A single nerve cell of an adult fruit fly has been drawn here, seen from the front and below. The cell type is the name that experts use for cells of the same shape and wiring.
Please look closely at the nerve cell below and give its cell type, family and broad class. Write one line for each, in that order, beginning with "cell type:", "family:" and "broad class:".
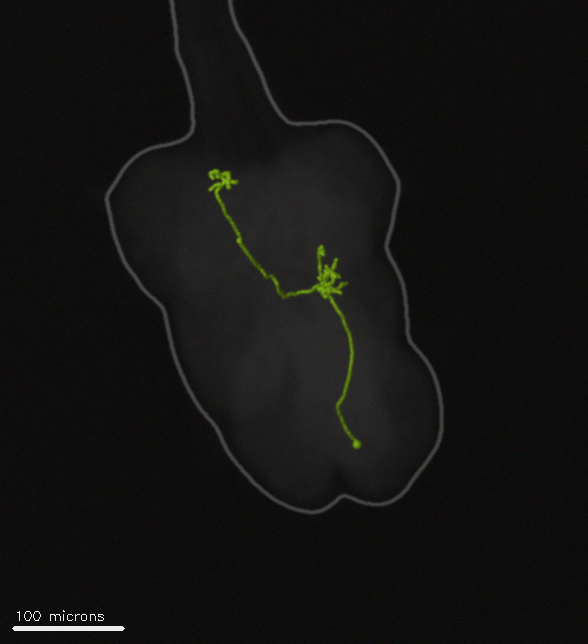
cell type: IN06A083
family: hemilineage 06A
broad class: nerve-cord intrinsic neuron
